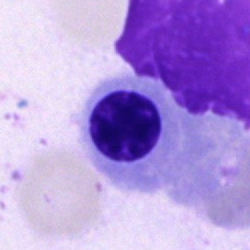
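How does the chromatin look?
Dark purple and coarsely clumped.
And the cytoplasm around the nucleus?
Pale grey-blue, with no visible granules and no vacuoles either.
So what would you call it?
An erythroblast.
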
